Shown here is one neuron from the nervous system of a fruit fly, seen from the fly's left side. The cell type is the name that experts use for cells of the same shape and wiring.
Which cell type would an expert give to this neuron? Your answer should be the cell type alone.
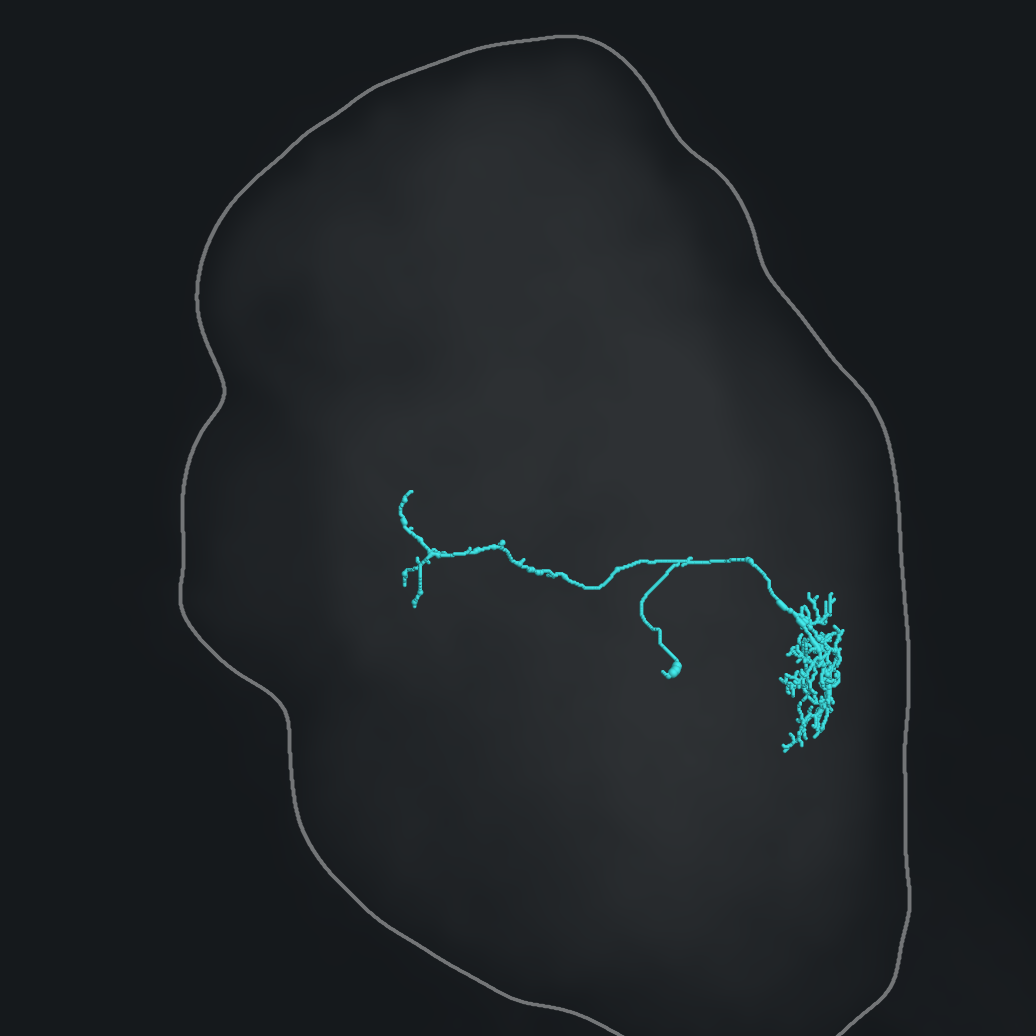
LC31a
